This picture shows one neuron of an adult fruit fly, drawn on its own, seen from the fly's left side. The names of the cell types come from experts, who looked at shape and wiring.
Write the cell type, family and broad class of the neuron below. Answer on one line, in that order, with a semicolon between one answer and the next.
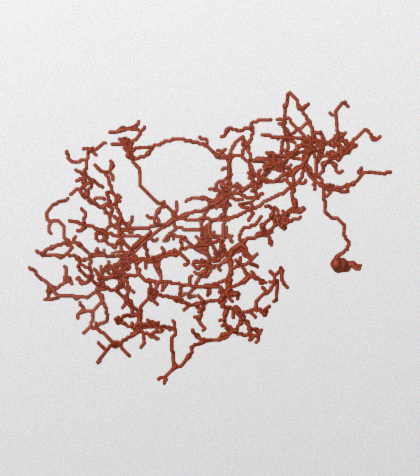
IN00A031; hemilineage 00A; nerve-cord intrinsic neuron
